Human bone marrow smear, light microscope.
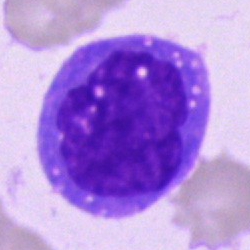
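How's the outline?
Smooth, roughly oval.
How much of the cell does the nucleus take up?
Most of it.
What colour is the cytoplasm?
Blue, with a few small clear round dots near the upper right edge.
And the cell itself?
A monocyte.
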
